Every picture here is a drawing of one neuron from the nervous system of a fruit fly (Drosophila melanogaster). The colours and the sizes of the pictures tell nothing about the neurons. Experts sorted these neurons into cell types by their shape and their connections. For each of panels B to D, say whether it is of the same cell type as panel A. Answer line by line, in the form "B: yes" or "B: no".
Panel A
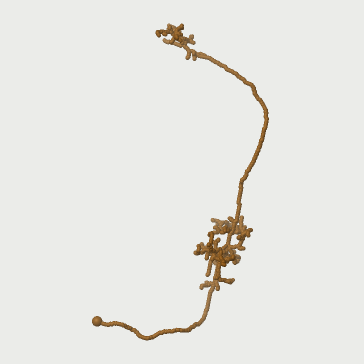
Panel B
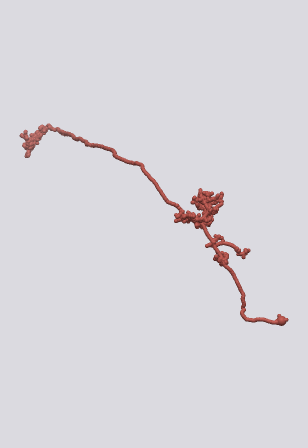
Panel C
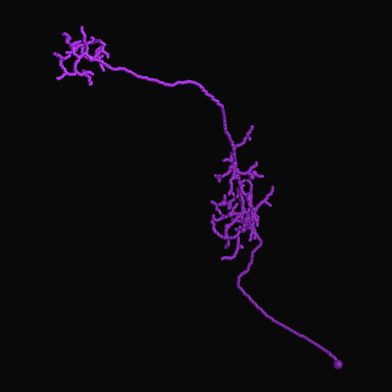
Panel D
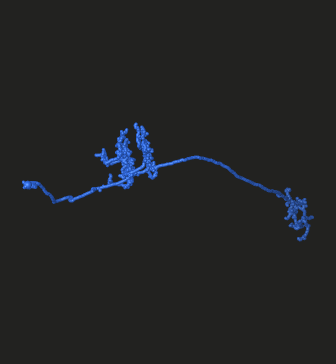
B: no
C: yes
D: yes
